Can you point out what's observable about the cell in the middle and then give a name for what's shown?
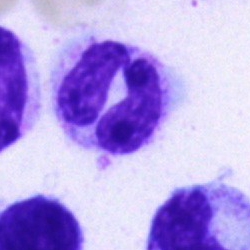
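Outline roughly round. Chromatin dark purple, coarsely clumped; no nucleoli visible. Narrow rim of pale lilac cytoplasm around the nucleus. Segmented neutrophil.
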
